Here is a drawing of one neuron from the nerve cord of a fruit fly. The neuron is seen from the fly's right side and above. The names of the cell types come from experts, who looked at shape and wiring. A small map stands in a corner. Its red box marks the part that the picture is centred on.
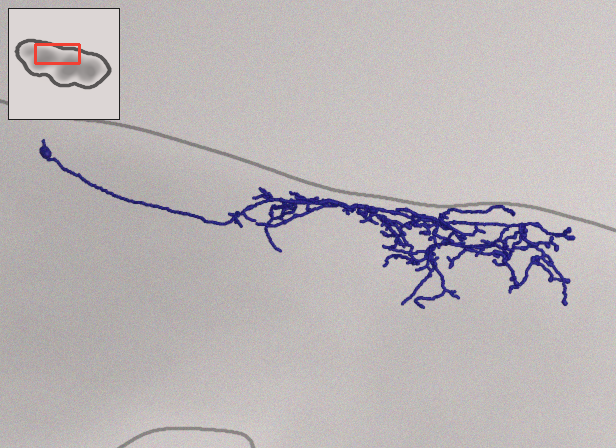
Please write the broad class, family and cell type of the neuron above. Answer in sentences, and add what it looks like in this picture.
It is a nerve-cord intrinsic neuron. The family is hemilineage 03B. Its cell type is IN03B063. Dozens of branch ends can be seen. As drawn here it is more than twice as wide as it is tall.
